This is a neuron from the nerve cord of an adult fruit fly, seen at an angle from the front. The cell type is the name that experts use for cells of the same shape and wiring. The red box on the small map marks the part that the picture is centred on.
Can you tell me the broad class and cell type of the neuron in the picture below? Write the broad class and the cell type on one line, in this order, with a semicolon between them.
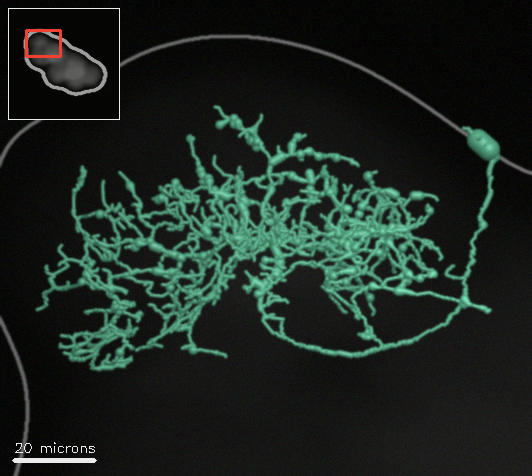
nerve-cord intrinsic neuron; INXXX301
